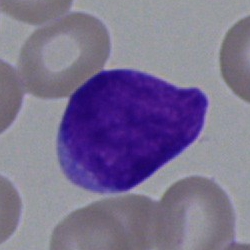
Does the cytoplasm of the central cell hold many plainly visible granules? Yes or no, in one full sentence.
No, there is no granule to be seen in the cell's cytoplasm.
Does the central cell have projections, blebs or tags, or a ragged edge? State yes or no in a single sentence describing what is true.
Yes, the cell is bounded by a rough outline rather than a smooth one.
